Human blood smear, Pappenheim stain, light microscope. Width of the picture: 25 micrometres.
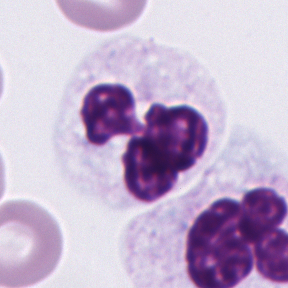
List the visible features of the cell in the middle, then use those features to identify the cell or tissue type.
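Start with the outline: round and smooth. Then follow the nucleus, and you'll see it divided into lobes held together by narrow strands. Search it for nucleoli and you won't find any. Out in the cytoplasm, the granules are fine and faint. What you have here is a segmented neutrophil.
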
